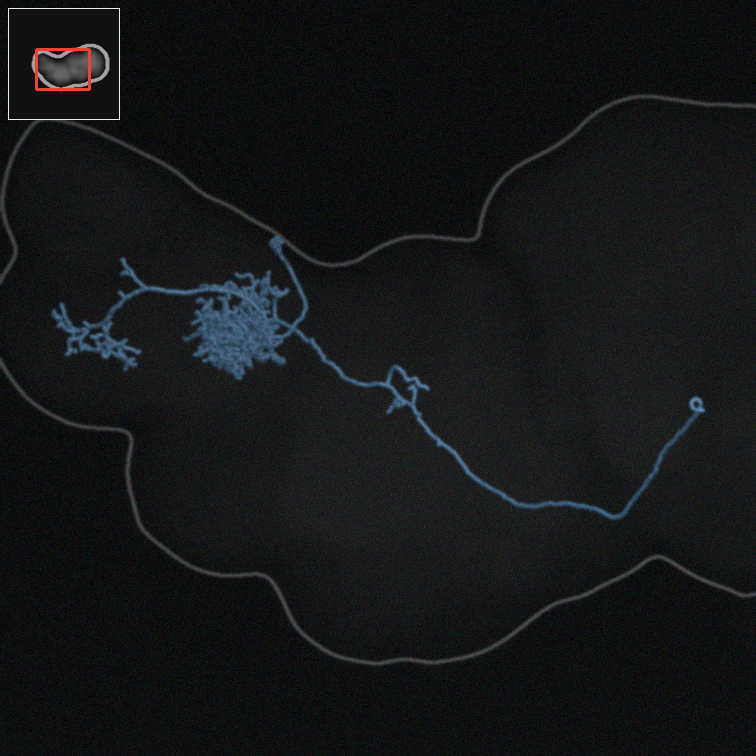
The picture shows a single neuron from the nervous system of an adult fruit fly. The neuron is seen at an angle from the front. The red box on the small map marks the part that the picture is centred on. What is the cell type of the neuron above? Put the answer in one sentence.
The cell type is AN18B003.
